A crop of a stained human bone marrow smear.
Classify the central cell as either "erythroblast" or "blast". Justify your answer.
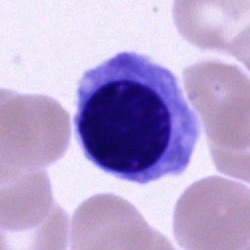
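I'd call this an erythroblast. What settles it is the chromatin: dense and very dark purple, with little visible pattern.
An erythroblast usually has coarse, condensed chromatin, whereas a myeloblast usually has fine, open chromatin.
Otherwise I simply note an irregular outline, with several shallow angular bulges rather than a smooth circle. The nucleus sits off-centre toward the lower left, within a moderate rim of blue cytoplasm, broadest at the top and right.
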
